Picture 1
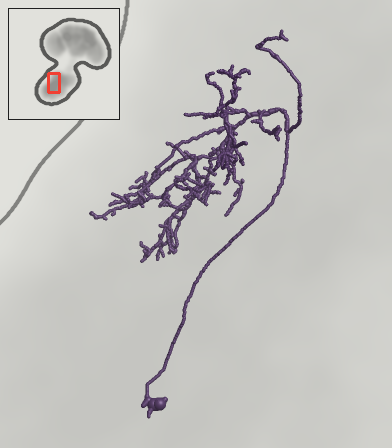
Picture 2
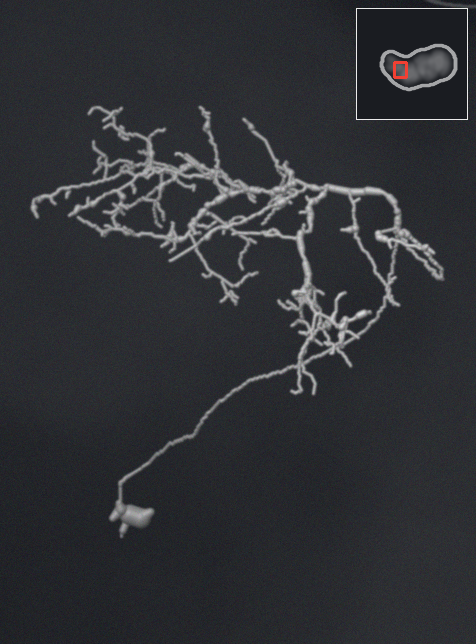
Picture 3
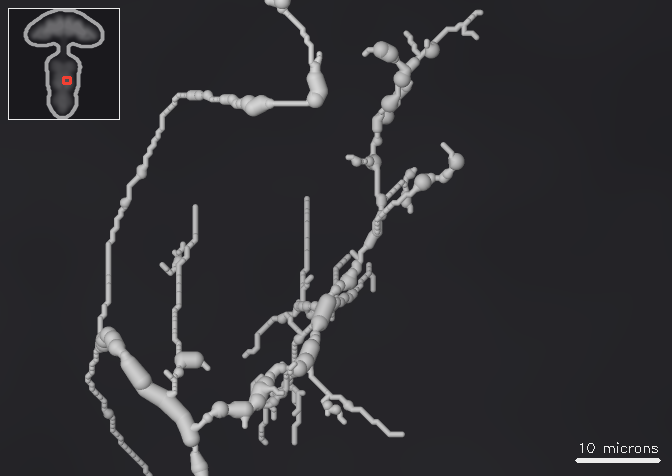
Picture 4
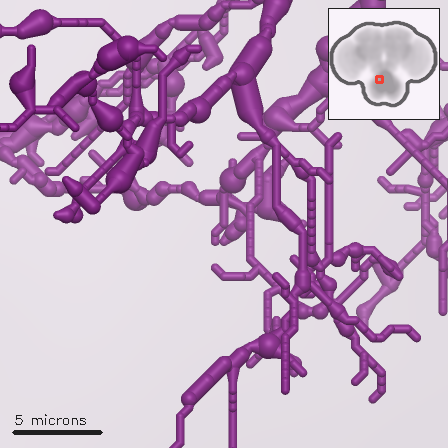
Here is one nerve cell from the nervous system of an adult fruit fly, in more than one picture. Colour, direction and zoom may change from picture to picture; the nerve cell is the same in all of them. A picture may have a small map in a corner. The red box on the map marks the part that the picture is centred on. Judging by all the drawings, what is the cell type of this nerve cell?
IN12A054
